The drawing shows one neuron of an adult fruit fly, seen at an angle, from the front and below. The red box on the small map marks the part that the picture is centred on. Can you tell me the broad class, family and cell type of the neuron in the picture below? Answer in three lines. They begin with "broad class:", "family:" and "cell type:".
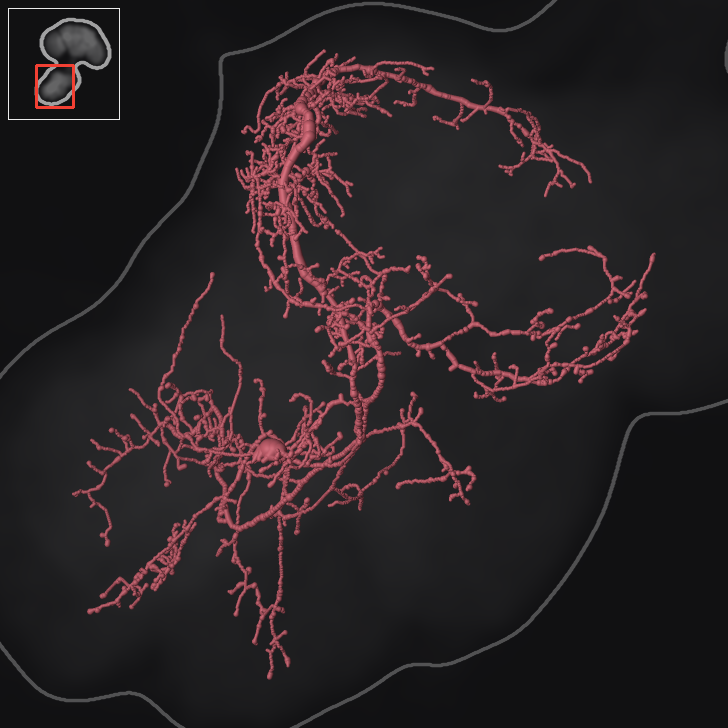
broad class: nerve-cord intrinsic neuron
family: hemilineage 05B
cell type: IN05B001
